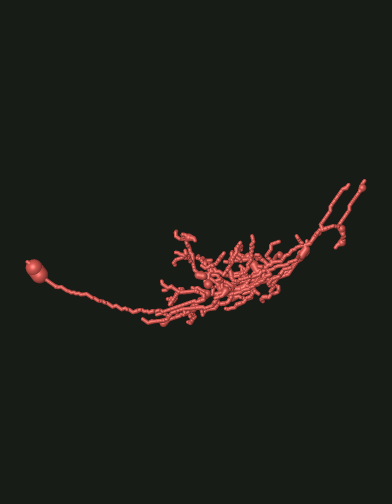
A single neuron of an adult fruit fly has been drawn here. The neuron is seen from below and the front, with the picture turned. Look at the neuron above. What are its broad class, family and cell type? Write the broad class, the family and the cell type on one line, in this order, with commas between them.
nerve-cord intrinsic neuron, hemilineage 01B, IN01B075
